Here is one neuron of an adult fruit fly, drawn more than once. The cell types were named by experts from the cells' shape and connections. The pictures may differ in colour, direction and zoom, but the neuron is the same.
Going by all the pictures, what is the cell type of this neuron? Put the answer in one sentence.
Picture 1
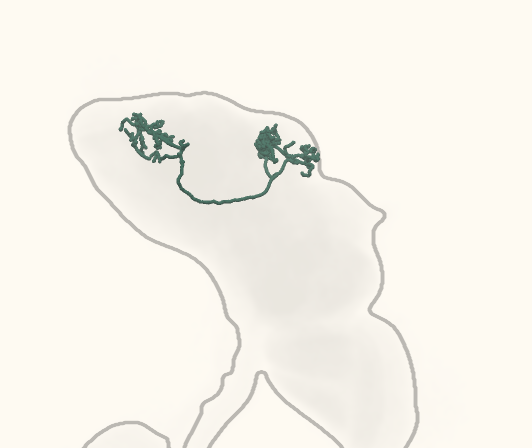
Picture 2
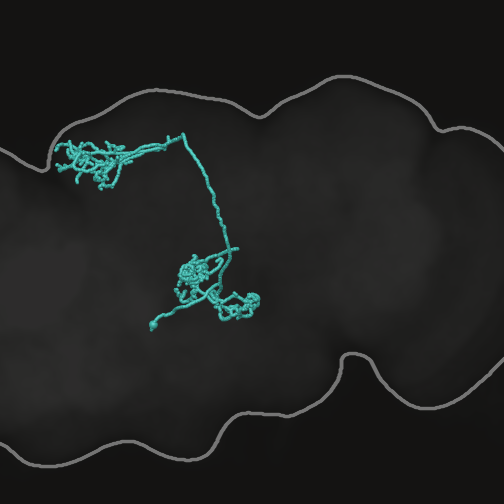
The cell type is M_lvPNm39.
